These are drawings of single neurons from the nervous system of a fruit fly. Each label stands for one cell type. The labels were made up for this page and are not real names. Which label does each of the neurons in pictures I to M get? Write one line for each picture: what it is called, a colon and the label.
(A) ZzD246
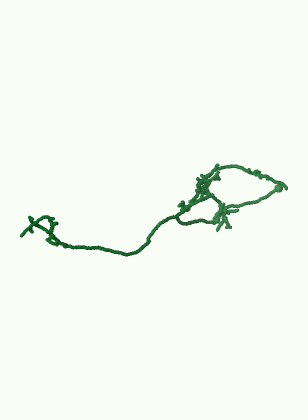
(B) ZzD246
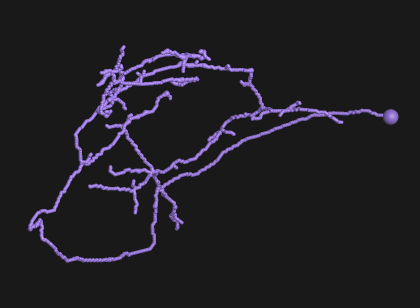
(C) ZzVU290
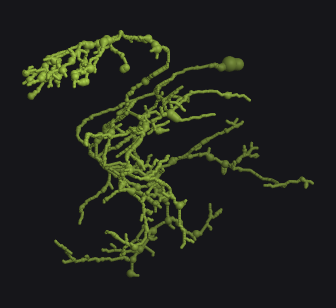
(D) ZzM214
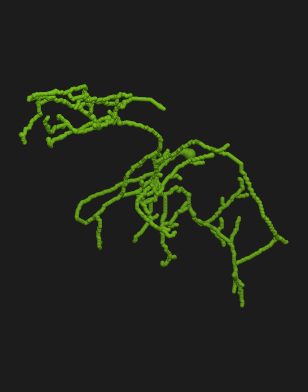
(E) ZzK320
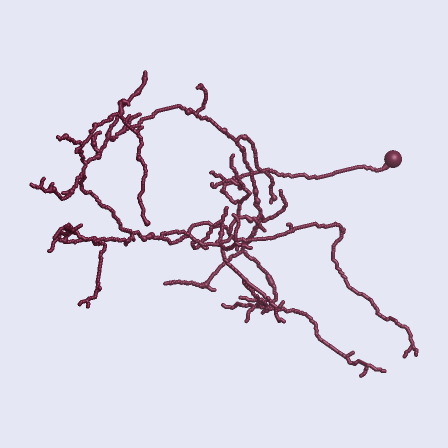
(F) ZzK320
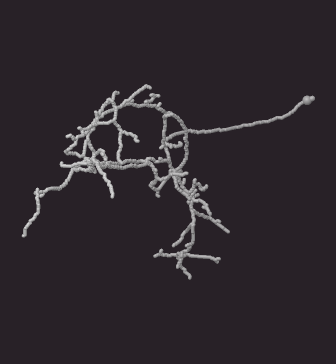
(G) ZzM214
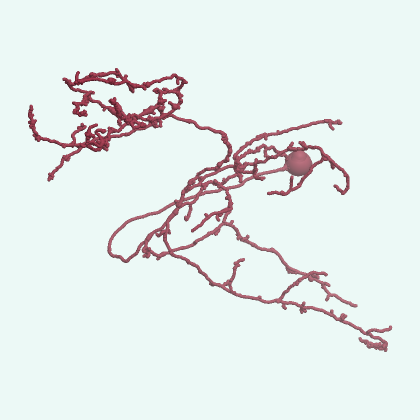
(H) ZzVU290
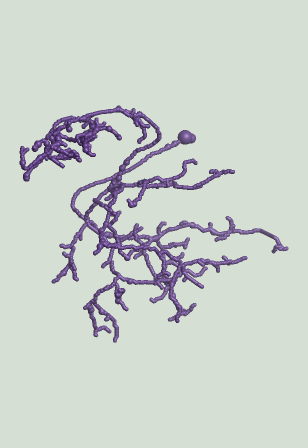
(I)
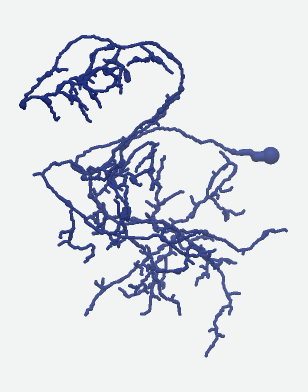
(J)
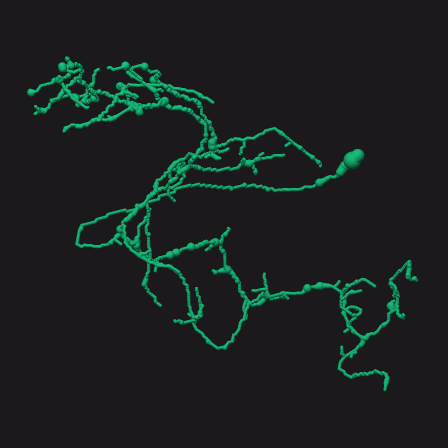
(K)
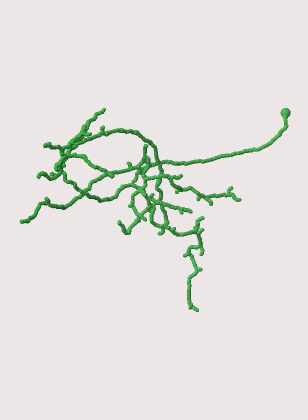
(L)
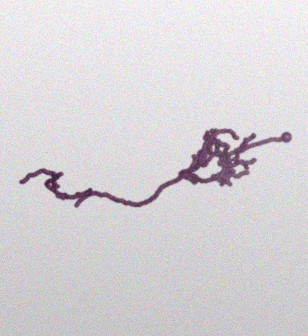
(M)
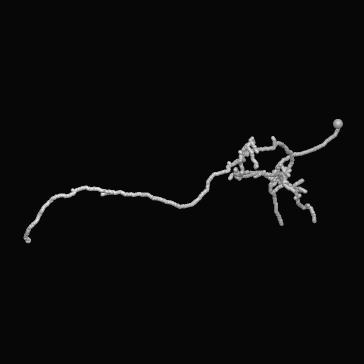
I: ZzVU290
J: ZzM214
K: ZzK320
L: ZzD246
M: ZzK320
